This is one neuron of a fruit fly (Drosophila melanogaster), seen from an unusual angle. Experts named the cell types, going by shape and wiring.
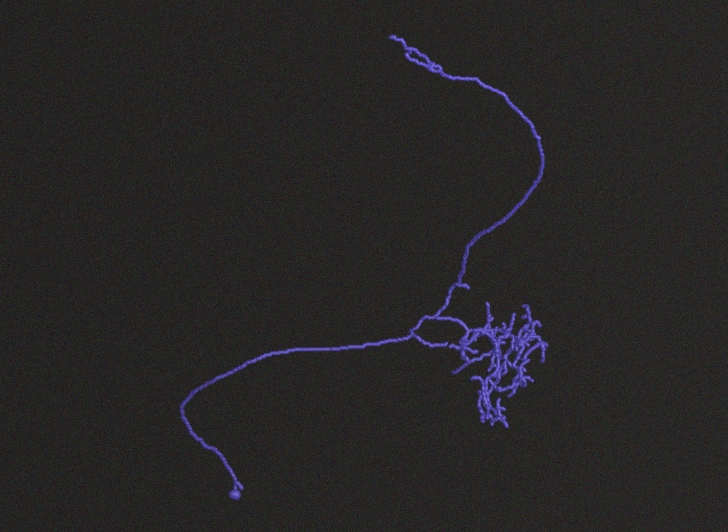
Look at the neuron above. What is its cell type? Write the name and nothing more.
PRW005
